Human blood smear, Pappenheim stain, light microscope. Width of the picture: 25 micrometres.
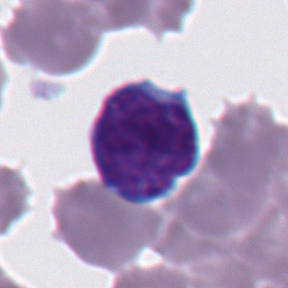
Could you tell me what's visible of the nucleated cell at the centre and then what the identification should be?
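Outline roughly round; edge slightly uneven at upper right. Nucleus round, filling nearly the whole cell. No nucleolus seen. Cytoplasm a very thin rim, mainly at upper right. Typical lymphocyte.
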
